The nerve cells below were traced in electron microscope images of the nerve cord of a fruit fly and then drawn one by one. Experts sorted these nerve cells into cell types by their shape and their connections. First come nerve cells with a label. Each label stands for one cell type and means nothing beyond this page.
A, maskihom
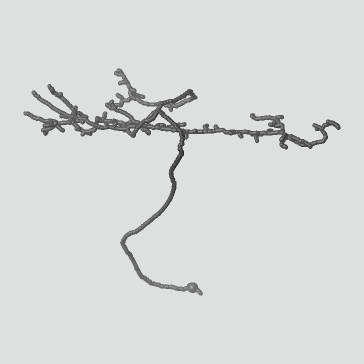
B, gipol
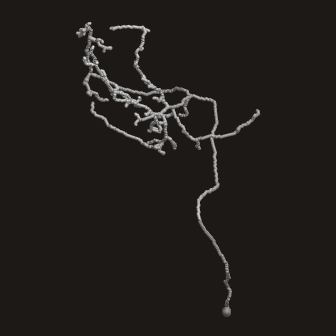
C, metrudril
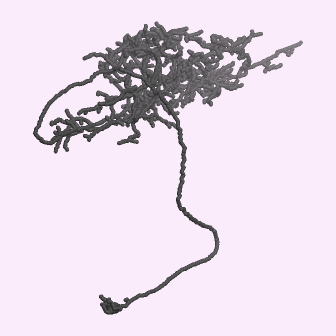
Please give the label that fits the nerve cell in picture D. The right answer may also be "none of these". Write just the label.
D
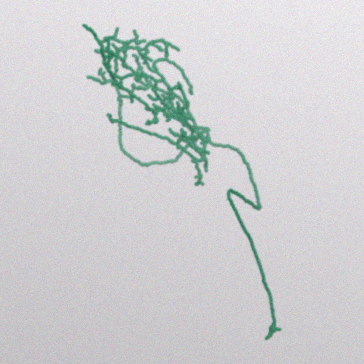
gipol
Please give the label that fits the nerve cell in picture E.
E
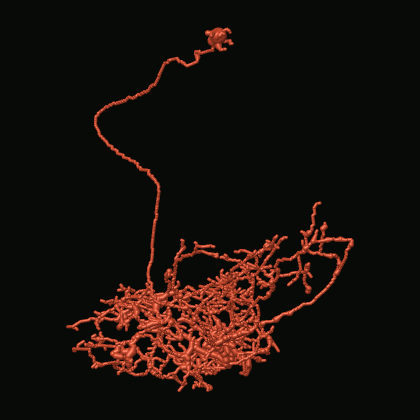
metrudril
